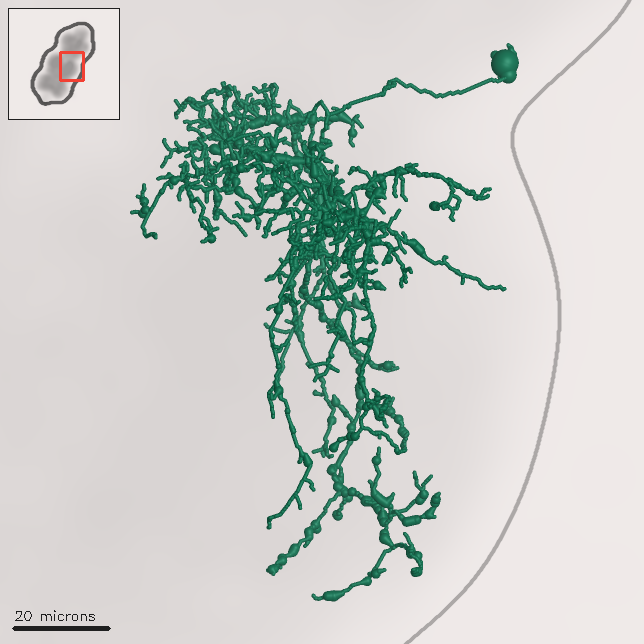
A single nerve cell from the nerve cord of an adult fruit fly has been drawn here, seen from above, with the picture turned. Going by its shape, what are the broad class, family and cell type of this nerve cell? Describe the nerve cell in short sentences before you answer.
From top to bottom in the picture it spans about 120 microns. The picture shows more than a hundred branch ends. It is a nerve-cord intrinsic neuron. The family is hemilineage 20A.22A. The cell type is IN20A.22A008.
